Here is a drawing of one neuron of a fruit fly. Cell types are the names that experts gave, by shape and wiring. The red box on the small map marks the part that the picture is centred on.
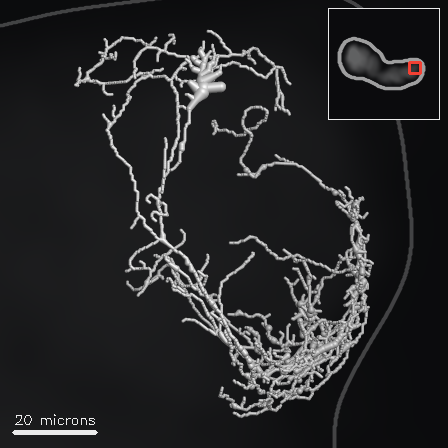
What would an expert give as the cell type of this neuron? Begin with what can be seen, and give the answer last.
By the scale bar it is about 95 microns tall in this view. As drawn here it is taller than it is wide. This is a nerve-cord intrinsic neuron. The cell type is INXXX265.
